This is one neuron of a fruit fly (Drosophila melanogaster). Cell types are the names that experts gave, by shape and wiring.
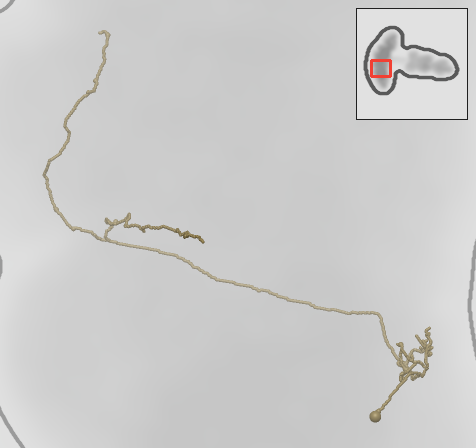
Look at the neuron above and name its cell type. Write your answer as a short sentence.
The cell type is KCab-m.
